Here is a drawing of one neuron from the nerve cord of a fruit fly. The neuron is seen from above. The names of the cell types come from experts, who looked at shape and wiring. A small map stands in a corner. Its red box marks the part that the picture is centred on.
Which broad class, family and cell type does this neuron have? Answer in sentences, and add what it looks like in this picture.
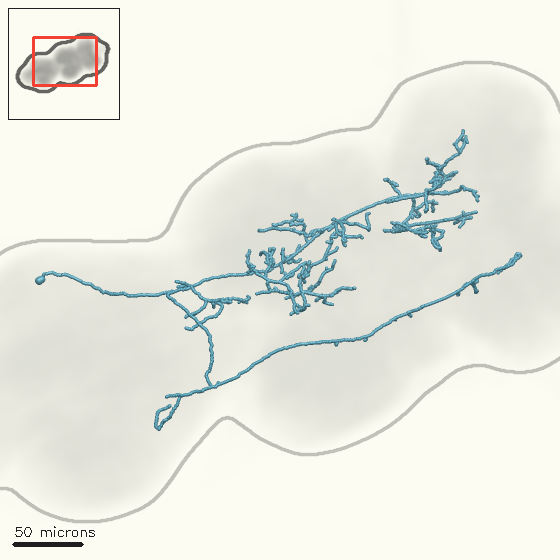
It is a nerve-cord intrinsic neuron. Its family is hemilineage 08B. The cell type is IN08B063. From left to right in the picture it spans about 350 microns. Dozens of branch ends can be seen.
